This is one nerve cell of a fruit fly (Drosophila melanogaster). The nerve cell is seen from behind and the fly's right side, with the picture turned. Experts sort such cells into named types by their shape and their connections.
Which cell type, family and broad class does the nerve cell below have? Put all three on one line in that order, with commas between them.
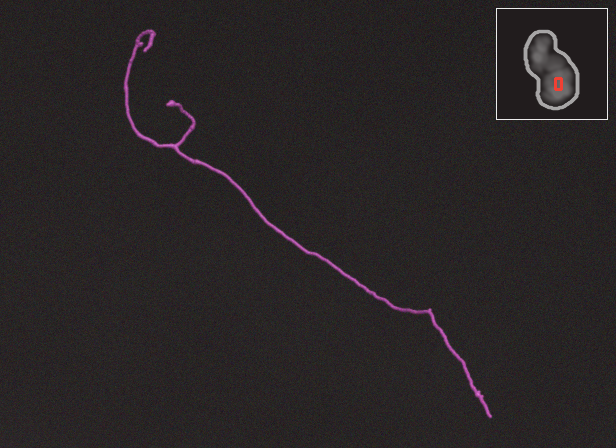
ORN_VA1d, class olfactory, sensory neuron entering the brain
